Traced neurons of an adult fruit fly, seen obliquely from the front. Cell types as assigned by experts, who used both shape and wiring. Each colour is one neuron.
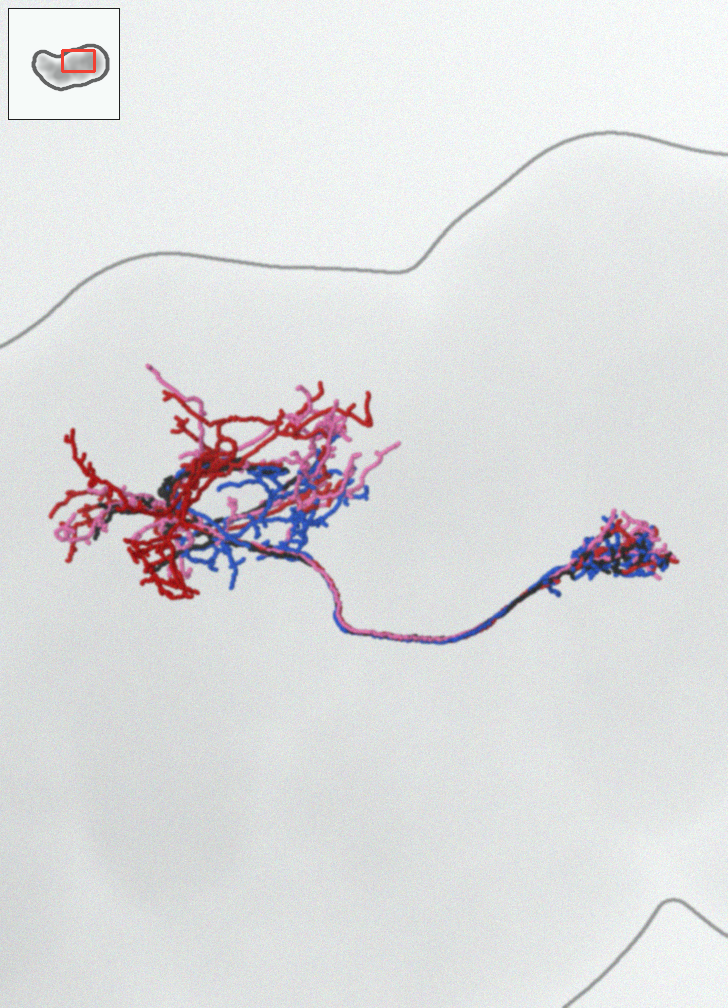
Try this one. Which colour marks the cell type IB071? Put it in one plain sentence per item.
The colour is pink.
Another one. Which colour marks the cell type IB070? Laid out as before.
The colour is red.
